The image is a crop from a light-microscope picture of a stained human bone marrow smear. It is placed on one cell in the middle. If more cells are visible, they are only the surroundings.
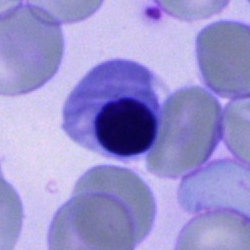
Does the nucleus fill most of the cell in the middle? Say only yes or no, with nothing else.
No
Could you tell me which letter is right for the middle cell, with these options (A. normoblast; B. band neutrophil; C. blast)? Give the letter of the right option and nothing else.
A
